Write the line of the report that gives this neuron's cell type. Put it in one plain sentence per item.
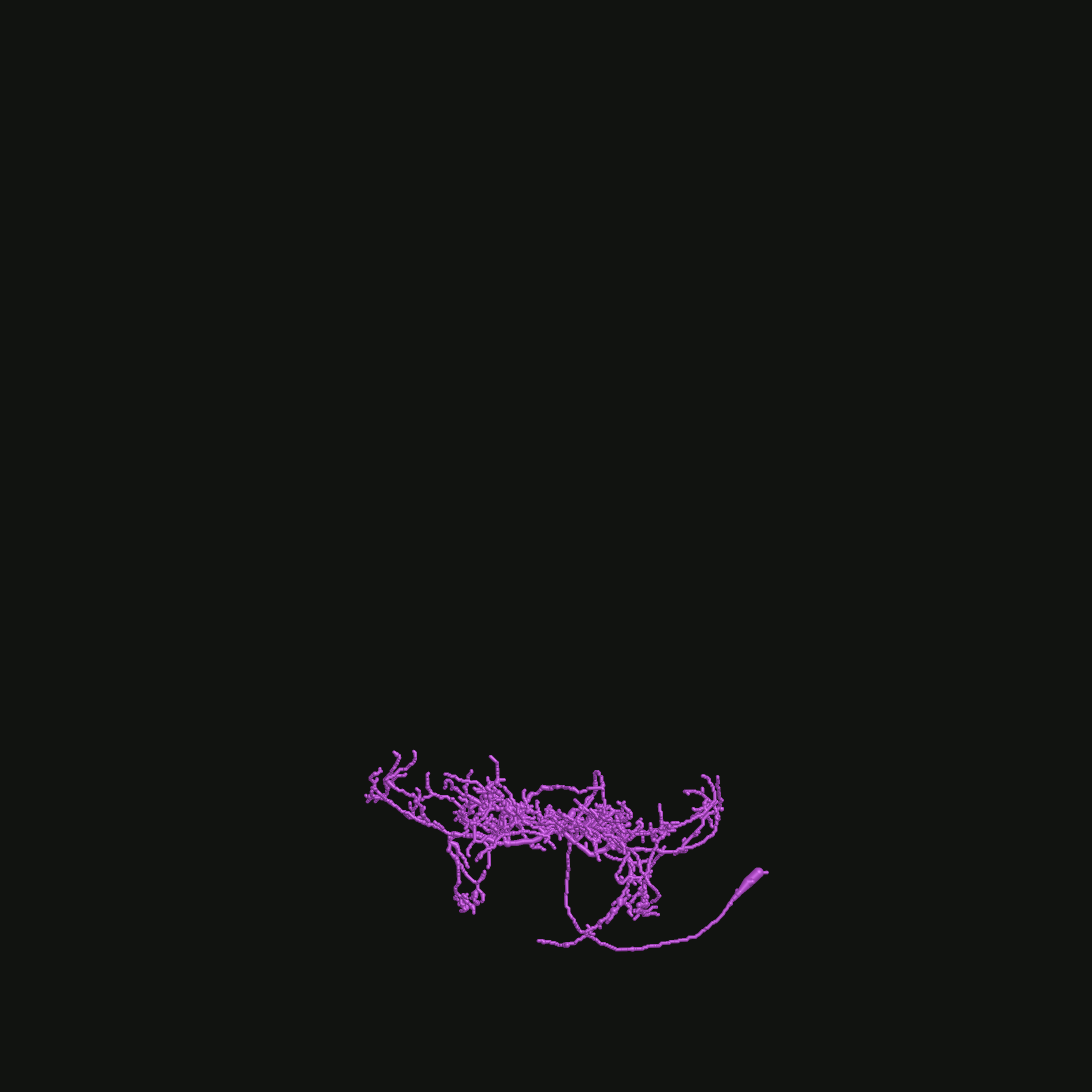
The cell type is GNG038.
